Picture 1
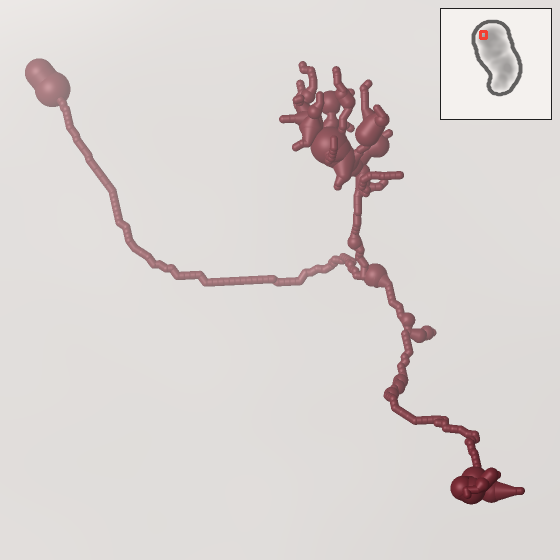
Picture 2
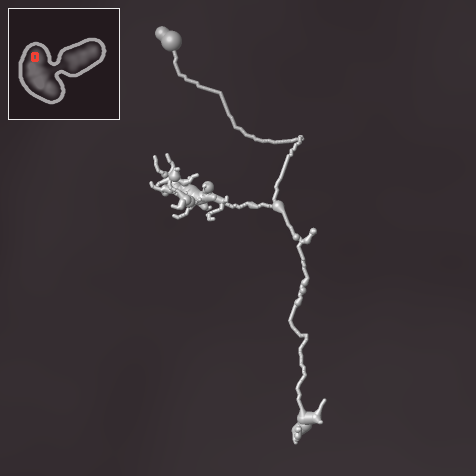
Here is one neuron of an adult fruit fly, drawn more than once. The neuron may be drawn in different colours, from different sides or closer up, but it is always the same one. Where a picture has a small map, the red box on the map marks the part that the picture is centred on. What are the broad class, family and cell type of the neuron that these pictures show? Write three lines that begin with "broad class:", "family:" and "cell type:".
broad class: optic-lobe intrinsic neuron
family: T
cell type: T3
